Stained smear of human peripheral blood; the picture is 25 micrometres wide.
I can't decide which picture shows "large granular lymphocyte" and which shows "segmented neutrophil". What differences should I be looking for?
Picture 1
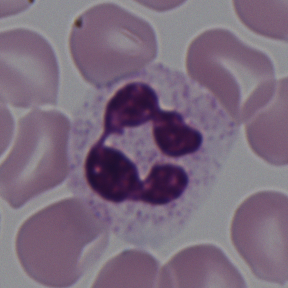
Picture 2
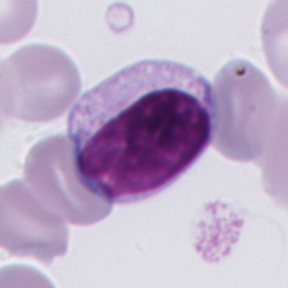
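You'll find the segmented neutrophil in picture 1 and the large granular lymphocyte in picture 2. The neutrophil's outline is round and smooth, the lymphocyte's oval and smooth, with no projections from its surface. In picture 1, the chromatin is dense and dark purple, and there are no nucleoli in the nuclear lobes.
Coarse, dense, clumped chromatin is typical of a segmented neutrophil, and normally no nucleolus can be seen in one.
Its cytoplasm is abundant and very pale lilac-grey, with fine violet granules scattered through it. The large granular lymphocyte's cytoplasm is pale lilac and forms a broad crescent on the upper-left side of the nucleus, which is about 12 by 8 micrometres.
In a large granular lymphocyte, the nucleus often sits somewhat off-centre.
Neither cell shows any vacuoles. Red cells touch the lymphocyte on both its left and right sides.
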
